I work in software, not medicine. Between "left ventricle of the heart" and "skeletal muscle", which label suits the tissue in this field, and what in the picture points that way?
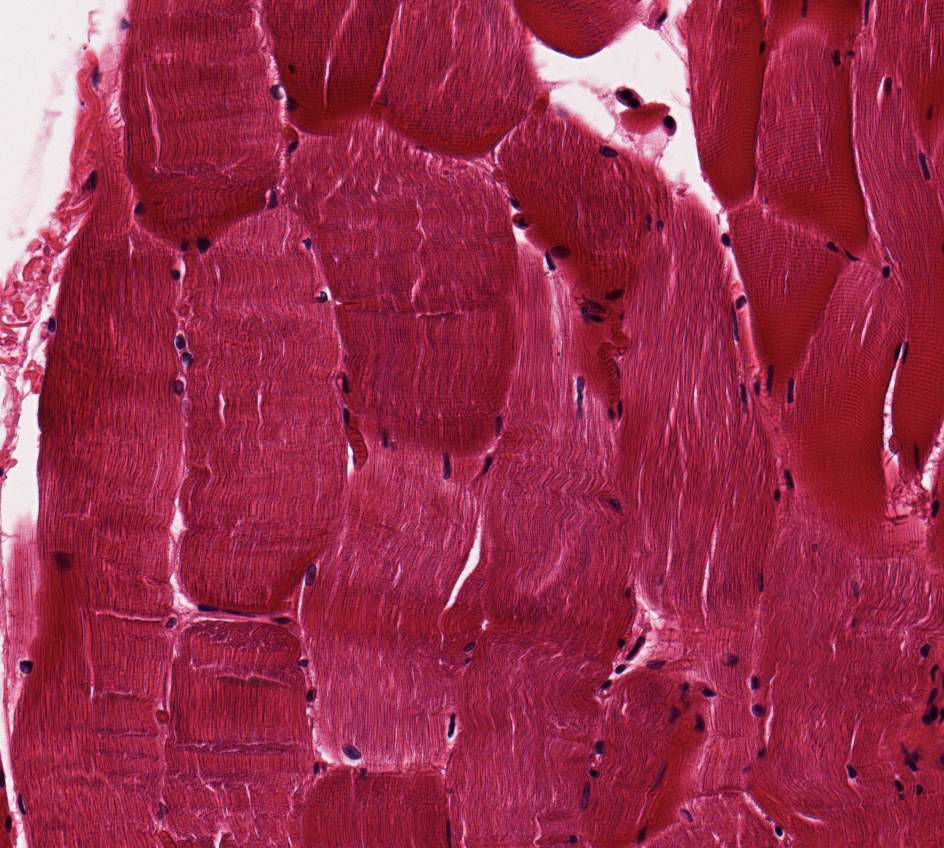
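This is skeletal muscle. Check one, nuclear position: the dark, oval to flattened nuclei sit at the fibre edges, not in the centres.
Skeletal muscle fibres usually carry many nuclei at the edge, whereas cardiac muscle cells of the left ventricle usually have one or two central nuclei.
Also seen: deep pinkish-red fibre cytoplasm, no fat cells between fibres, and narrow white cracks splitting some fibres.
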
